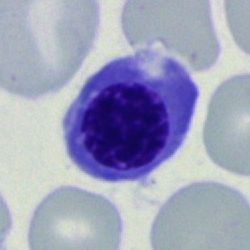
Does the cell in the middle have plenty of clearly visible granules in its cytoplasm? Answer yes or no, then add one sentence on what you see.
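No. No granules are visible in the cytoplasm.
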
